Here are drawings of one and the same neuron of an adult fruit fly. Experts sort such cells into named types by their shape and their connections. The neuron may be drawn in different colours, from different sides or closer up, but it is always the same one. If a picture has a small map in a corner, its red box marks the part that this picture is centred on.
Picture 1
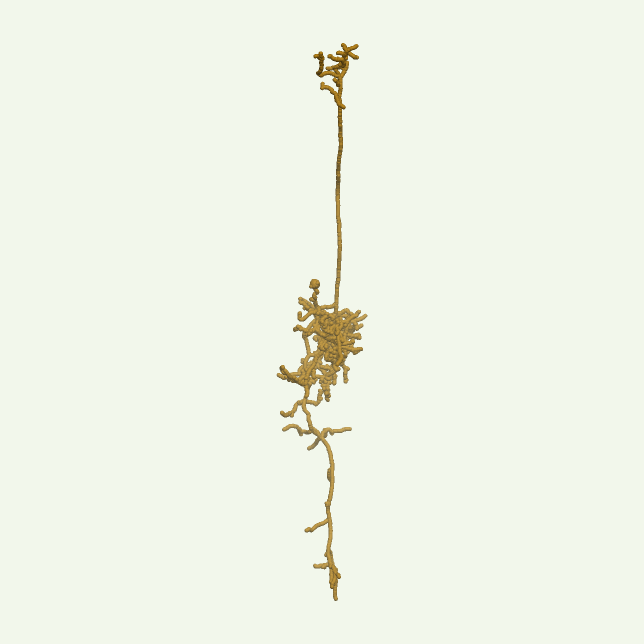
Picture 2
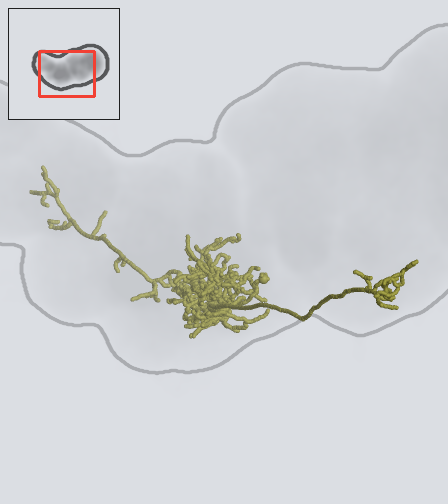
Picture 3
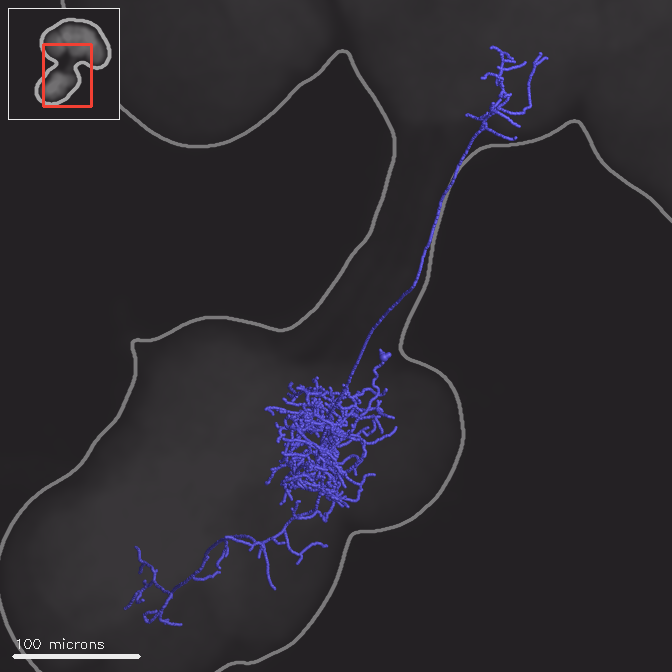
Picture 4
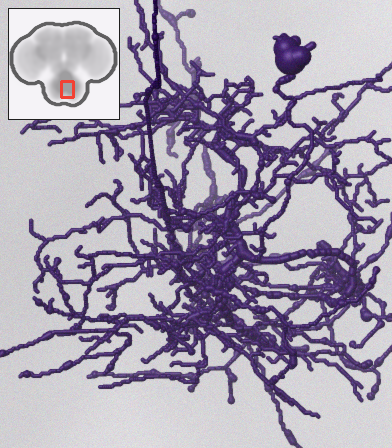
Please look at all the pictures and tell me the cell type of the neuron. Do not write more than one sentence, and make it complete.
The cell type name AN09A007 applies to this neuron.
